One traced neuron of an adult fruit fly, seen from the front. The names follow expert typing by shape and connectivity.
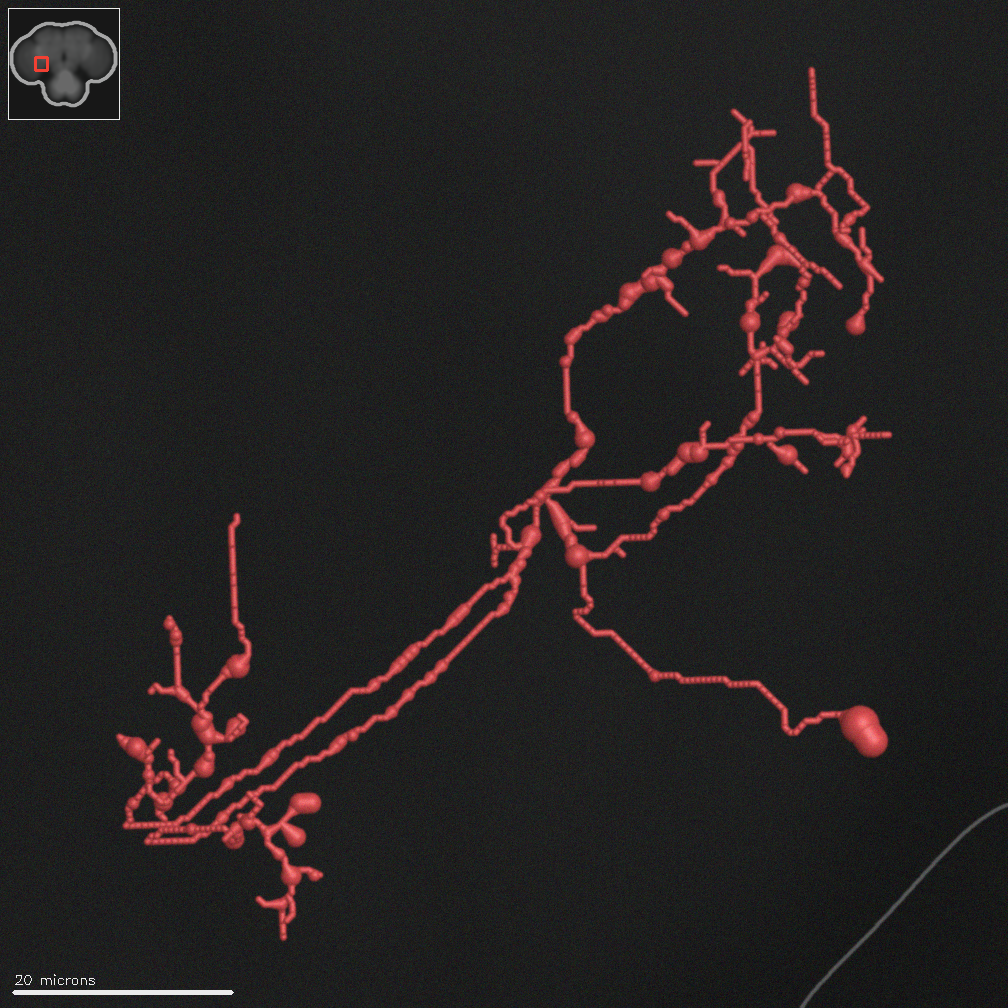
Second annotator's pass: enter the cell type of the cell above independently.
Y14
